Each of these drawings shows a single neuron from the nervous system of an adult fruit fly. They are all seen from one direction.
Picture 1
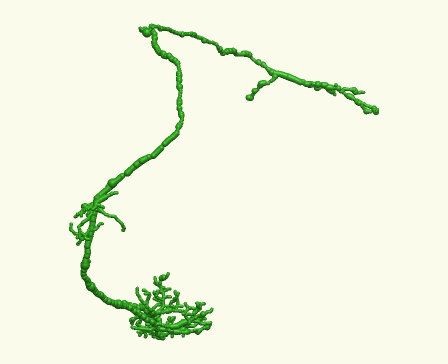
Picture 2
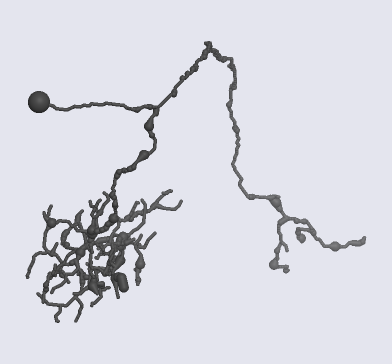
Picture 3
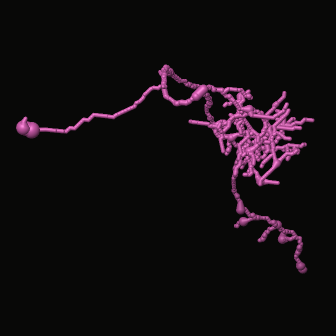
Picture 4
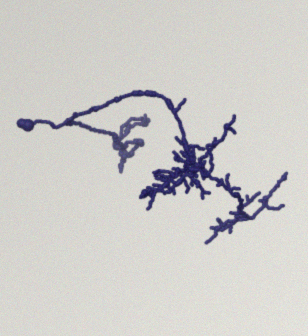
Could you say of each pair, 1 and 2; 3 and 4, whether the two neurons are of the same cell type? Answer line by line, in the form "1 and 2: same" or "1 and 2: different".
1 and 2: different
3 and 4: different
